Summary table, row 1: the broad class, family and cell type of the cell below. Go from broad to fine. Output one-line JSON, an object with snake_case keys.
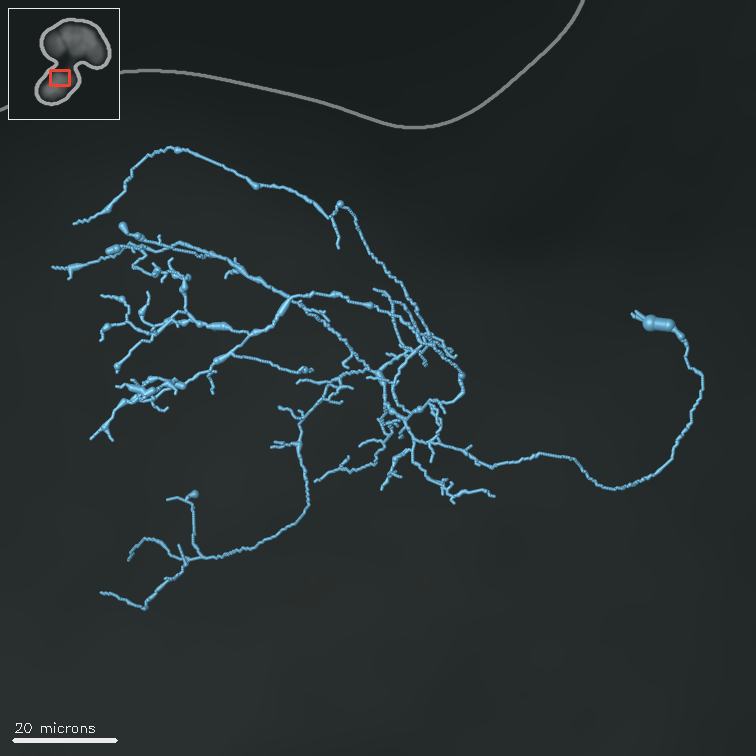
{"broad_class": "nerve-cord intrinsic neuron", "family": "hemilineage 01A", "cell_type": "IN01A063_c"}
